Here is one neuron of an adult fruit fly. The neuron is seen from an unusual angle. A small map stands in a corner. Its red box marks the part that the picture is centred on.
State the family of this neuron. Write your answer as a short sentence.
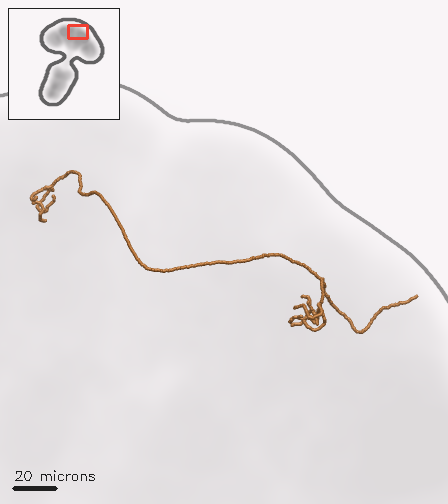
The family is class olfactory.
